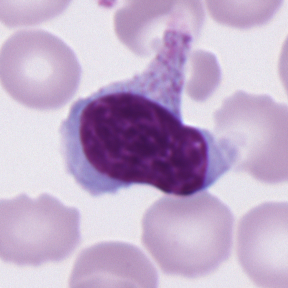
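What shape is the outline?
Irregular, drawn out into a tapering extension toward the top.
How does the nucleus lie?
It is elongated, its long axis running from upper left to lower right, and I see no nucleoli in it.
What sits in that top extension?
Fine pinkish-purple granules.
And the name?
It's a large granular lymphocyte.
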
